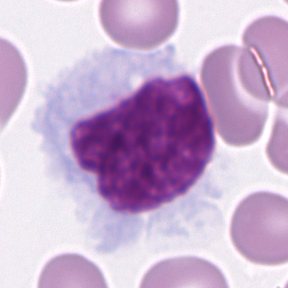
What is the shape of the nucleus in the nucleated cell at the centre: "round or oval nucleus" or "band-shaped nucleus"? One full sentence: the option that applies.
What the nucleus forms is one compact round or oval mass.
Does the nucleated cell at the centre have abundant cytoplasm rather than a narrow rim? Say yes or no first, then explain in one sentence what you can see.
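Yes. The cytoplasm is abundant and pale blue-grey.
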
